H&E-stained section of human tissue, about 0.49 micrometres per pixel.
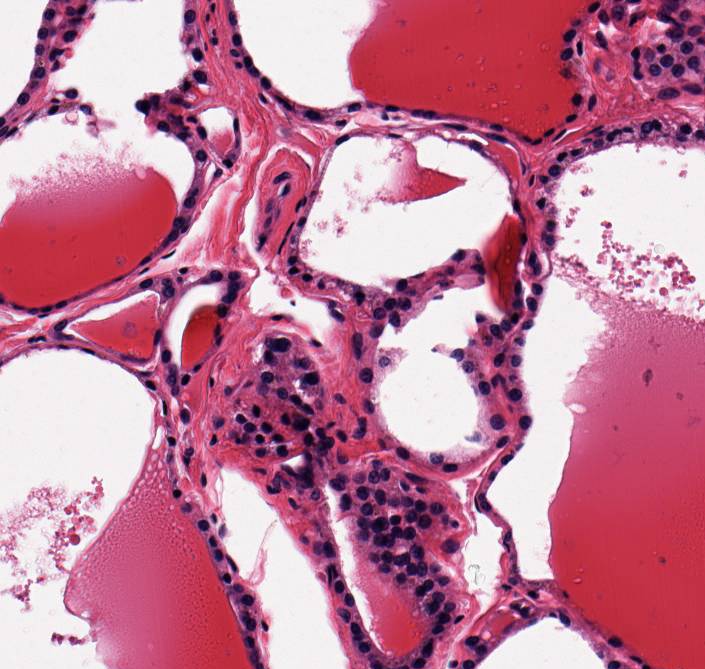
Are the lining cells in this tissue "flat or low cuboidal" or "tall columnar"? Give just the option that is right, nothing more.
Flat or low cuboidal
